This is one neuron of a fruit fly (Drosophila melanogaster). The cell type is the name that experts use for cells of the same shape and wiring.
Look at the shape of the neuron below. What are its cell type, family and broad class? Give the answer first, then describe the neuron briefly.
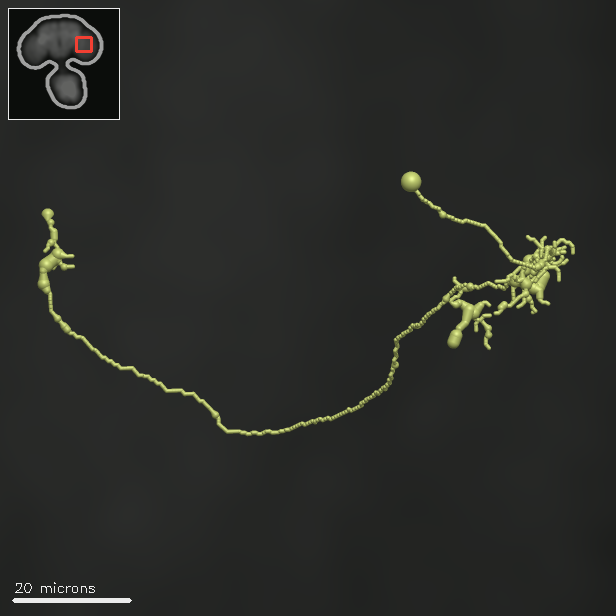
The cell type is Tm20. The family is Tm. This is an optic-lobe intrinsic neuron. By the scale bar it is about 90 microns wide in this view. As drawn here it is wider than it is tall.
